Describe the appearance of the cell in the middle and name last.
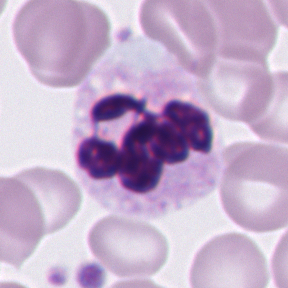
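Five or more separate lobes make up the nucleus, some joined by thin dark strands. Chromatin dense, dark purple, coarsely clumped. Fine, small violet-pink granules scattered through the cytoplasm. Segmented neutrophil.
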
